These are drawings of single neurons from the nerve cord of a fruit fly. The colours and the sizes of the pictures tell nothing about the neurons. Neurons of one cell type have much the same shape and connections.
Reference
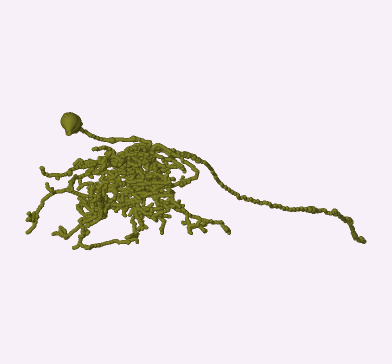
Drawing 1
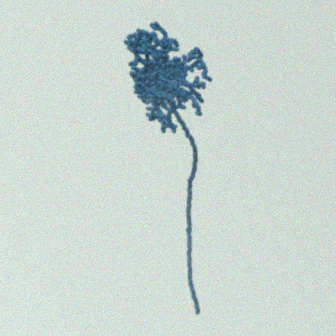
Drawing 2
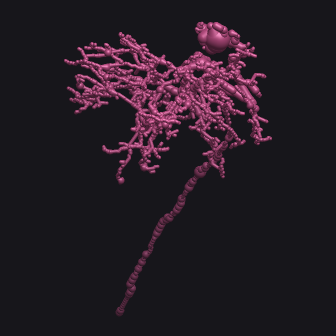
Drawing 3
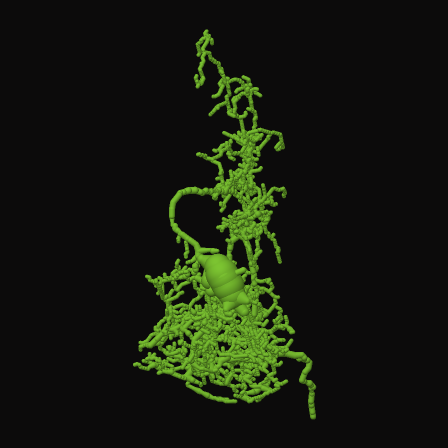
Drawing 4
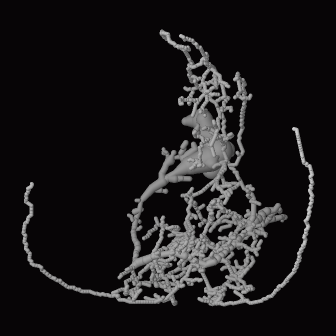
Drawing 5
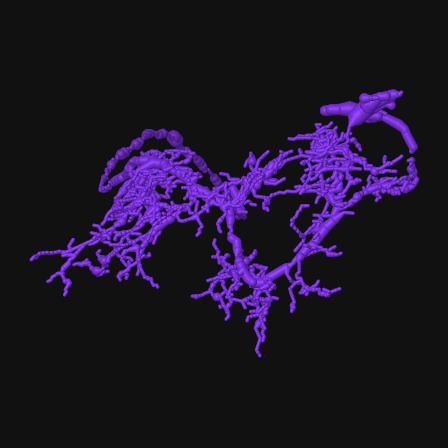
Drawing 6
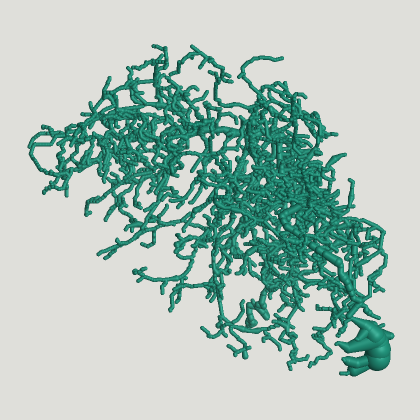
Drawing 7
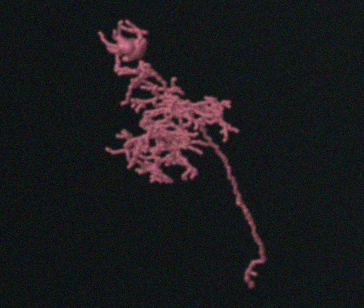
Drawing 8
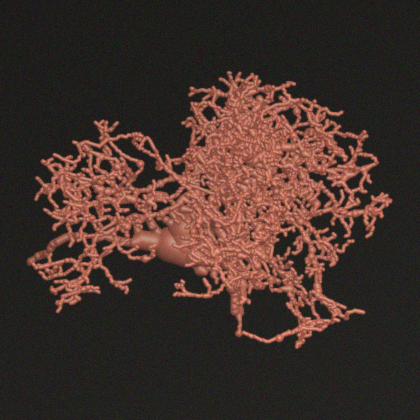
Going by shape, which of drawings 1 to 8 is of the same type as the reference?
1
